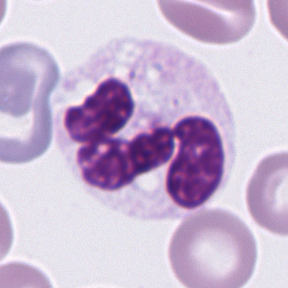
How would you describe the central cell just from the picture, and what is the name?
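You'll see the nucleus split into several separate lobes joined by narrow connections, with dark purple, coarsely clumped chromatin. The cytoplasm is abundant and pale pinkish-lilac, holding fine, faint lilac granules. That's a segmented neutrophil.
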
